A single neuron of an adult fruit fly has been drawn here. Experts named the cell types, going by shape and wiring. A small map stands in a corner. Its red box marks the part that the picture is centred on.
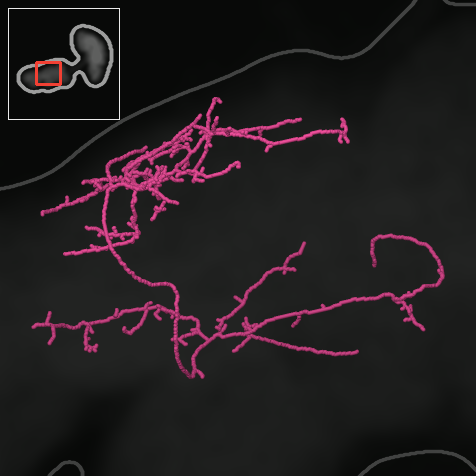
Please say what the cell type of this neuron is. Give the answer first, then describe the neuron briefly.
Its cell type is IN19B066. It is a nerve-cord intrinsic neuron. It lies in the nerve cord. No cell body is drawn. Dozens of branch ends can be seen.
